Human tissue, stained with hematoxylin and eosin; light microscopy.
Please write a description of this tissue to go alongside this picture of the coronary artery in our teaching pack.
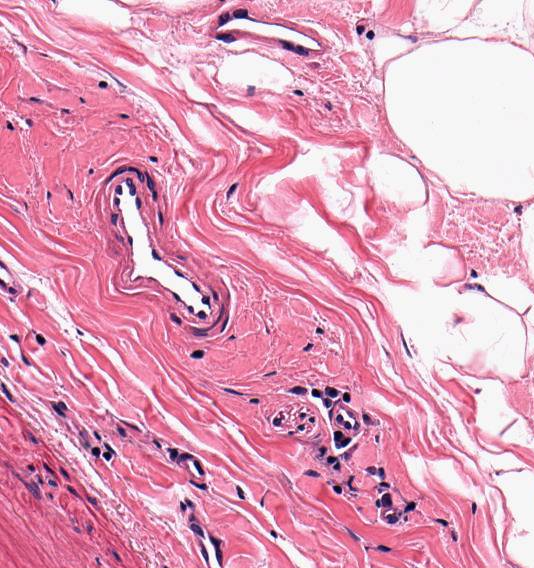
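Wavy pink collagen bundles cross most of the field diagonally, upper left to lower right. Upper right corner: large empty fat cells, thin-walled. Between the bundles, small dark nuclei, sparsely scattered. Lower centre: a small cluster of dark nuclei.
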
